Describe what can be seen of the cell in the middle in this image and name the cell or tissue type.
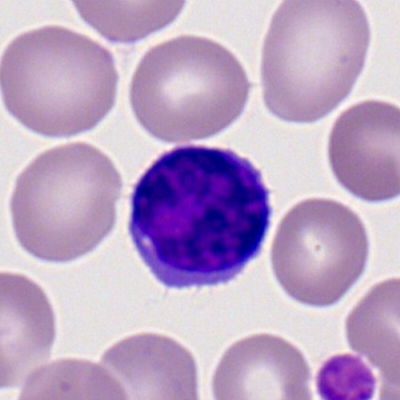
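The outline here is round. Inside, the chromatin is dark purple and coarsely clumped into patches. There is not much cytoplasm; mostly it shows as a thin crescent along the lower edge. From that lower border, tiny hair-like projections stick out. So I'd call this cell a lymphocyte.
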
